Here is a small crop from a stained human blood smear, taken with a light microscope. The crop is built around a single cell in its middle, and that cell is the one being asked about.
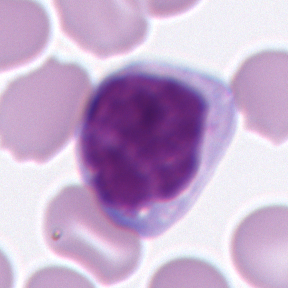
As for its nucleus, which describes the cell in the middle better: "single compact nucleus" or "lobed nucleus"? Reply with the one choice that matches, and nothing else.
Single compact nucleus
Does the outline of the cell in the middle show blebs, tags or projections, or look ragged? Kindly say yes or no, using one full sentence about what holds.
No, the outline of the cell is not ragged or frayed; it is smooth.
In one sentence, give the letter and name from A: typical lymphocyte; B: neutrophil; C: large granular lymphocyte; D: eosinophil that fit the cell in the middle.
In this crop the middle cell is a typical lymphocyte, so option A is the correct answer.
